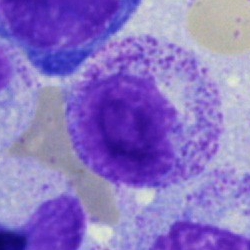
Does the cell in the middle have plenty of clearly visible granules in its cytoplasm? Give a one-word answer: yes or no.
Yes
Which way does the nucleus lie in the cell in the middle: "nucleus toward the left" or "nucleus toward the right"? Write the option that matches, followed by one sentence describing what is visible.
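Nucleus toward the left. The nucleus sits toward the left, leaving a wider band of cytoplasm on the right.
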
